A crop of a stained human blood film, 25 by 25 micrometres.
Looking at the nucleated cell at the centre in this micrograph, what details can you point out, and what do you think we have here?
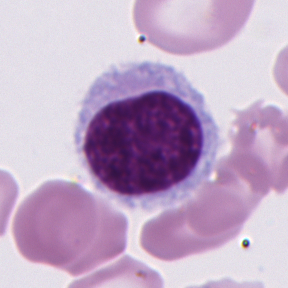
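Round to oval, the nucleus measures about 10 by 9 micrometres and has a shallow notch at its top. Its chromatin is dark purple and coarsely clumped. Pale greyish-blue cytoplasm forms a rim that is wider above the nucleus than below it. This is a hairy cell.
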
